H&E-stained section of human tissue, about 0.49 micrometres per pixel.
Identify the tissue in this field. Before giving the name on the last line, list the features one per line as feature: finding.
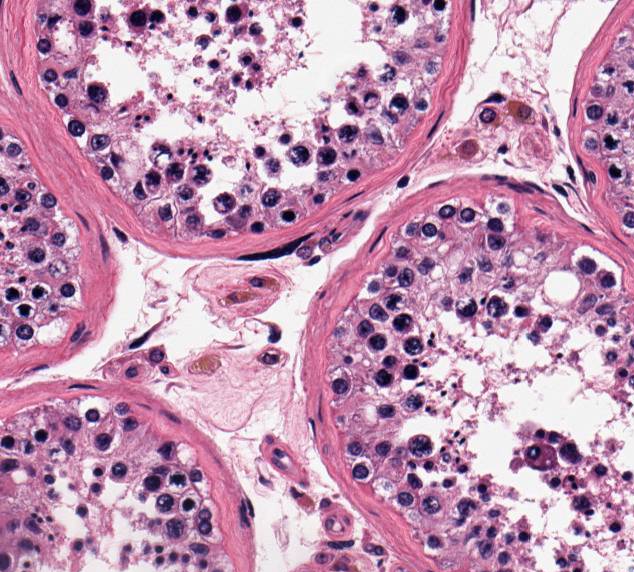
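Tubules: packed with many rounded cells with dark, round nuclei
Centres: cells lying loosely among irregular clear spaces and pale wispy material
Spaces: between tubules, loose, pale pink, wispy connective tissue with few cells
Pigment: golden-brown, in small groups of cells with pink cytoplasm between tubules
Name: testis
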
